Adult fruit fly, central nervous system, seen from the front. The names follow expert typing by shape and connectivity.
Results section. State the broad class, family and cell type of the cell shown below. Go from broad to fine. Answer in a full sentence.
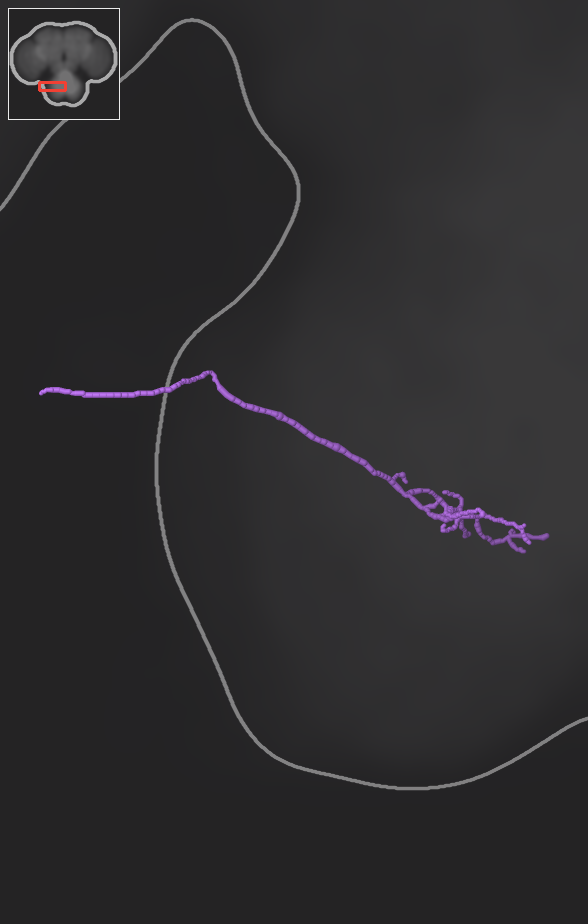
A sensory neuron entering the nerve cord of class mechanosensory proprioceptive, type SNpp61.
